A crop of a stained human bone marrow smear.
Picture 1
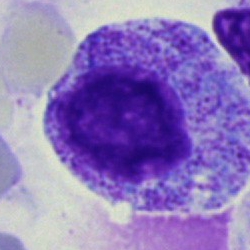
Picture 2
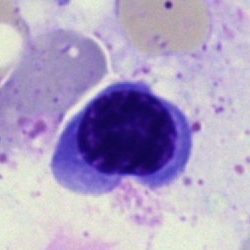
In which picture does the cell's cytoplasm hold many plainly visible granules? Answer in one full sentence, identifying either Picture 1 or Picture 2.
Picture 1 has the cell with many visible granules in its cytoplasm.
